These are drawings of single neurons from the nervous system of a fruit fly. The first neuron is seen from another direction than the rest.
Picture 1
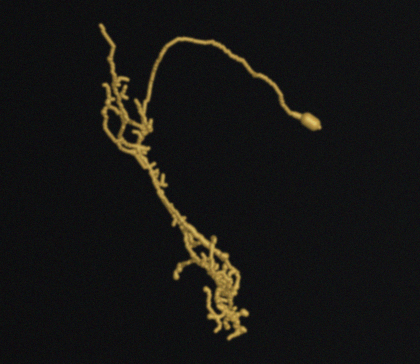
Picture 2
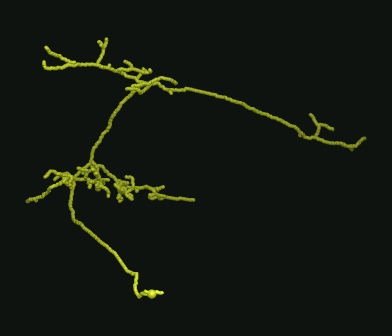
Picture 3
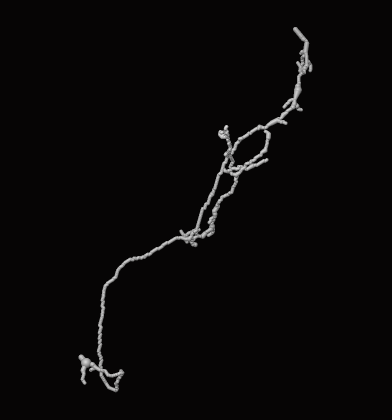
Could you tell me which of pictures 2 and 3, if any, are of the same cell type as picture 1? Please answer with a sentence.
Picture 3 is of the same cell type.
